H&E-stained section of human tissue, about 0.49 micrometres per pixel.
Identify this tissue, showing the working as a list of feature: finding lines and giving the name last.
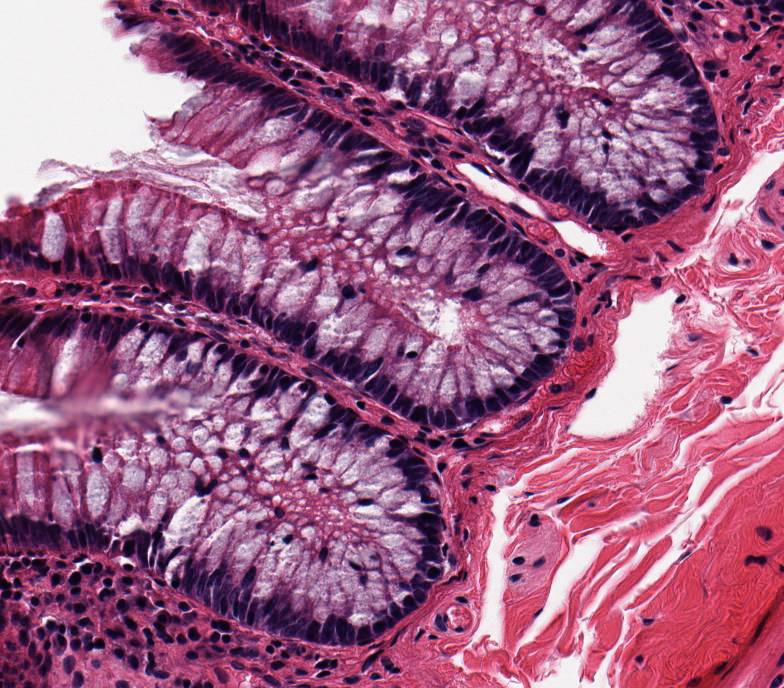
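Crypts: lined by columnar epithelium
Goblet cells: predominate, with pale mucin-filled cytoplasm
Epithelial nuclei: dark, elongated, crowded basally, a dark band at each crypt's outer rim
Lamina propria: thin strips with scattered small nuclei between crypts
Stroma: most densely cellular at lower left
Name: transverse colon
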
